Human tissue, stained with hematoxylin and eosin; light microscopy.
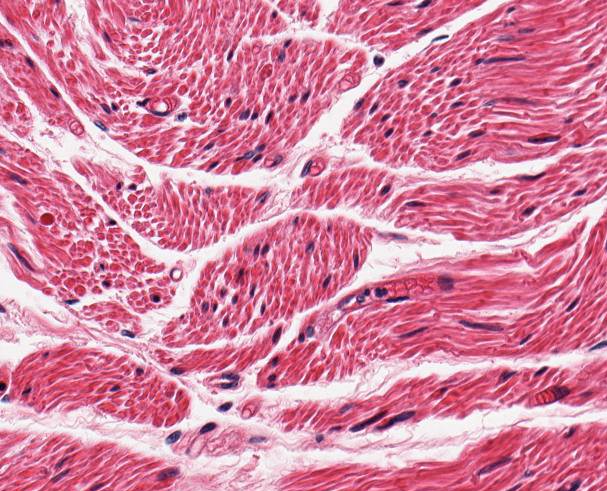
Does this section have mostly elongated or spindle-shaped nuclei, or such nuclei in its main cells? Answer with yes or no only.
Yes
